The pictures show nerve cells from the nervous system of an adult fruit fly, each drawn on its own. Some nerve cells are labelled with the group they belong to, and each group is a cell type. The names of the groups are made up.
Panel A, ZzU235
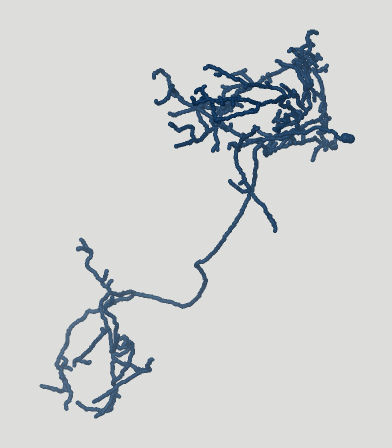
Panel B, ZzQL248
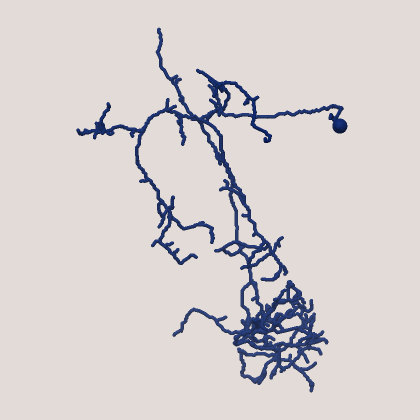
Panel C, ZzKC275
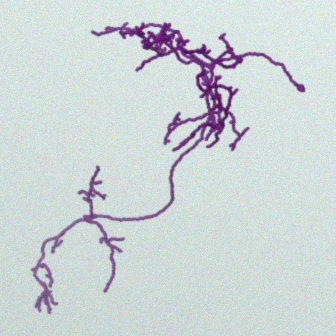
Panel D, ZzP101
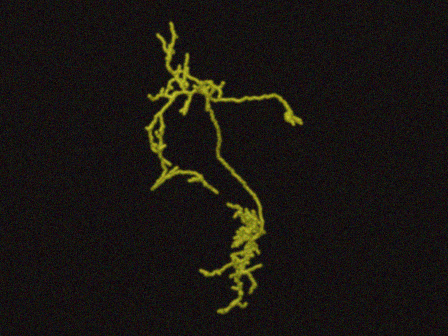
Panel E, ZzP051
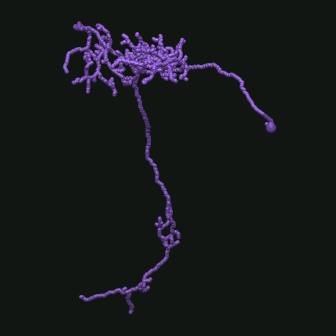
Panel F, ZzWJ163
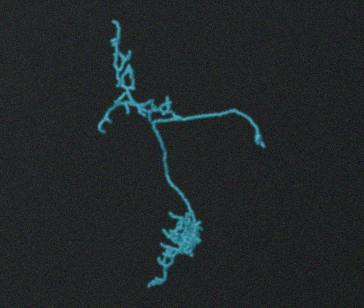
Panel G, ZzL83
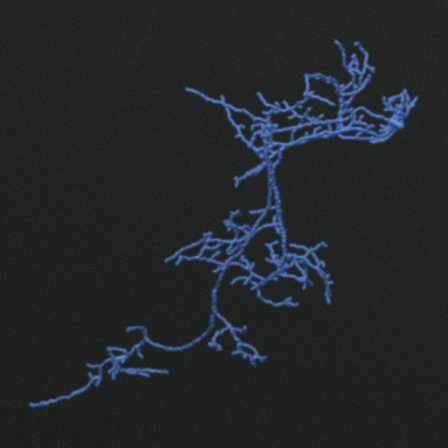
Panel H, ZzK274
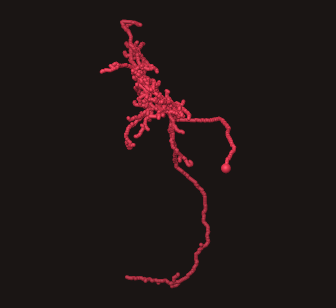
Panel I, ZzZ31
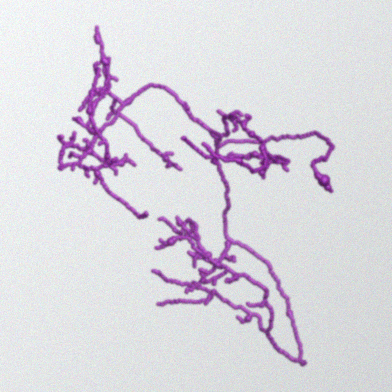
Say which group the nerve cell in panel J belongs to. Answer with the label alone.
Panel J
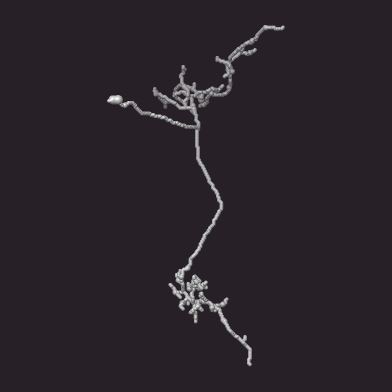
ZzWJ163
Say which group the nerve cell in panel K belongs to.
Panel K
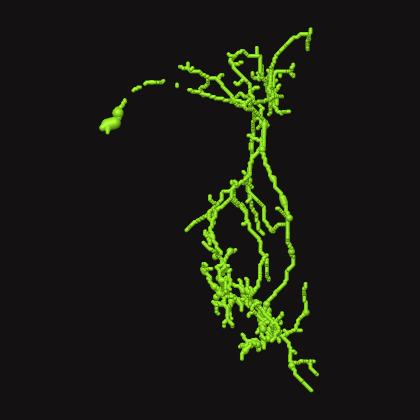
ZzQL248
